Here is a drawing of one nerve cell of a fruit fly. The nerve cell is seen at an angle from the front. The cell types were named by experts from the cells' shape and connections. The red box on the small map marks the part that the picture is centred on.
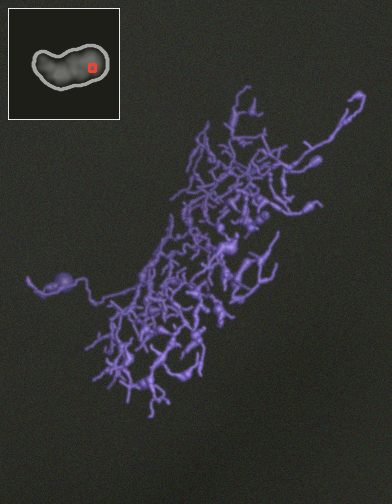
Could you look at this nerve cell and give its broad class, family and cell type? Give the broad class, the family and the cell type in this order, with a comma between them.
optic-lobe intrinsic neuron, LPi, LPi3412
